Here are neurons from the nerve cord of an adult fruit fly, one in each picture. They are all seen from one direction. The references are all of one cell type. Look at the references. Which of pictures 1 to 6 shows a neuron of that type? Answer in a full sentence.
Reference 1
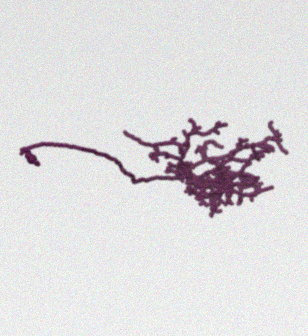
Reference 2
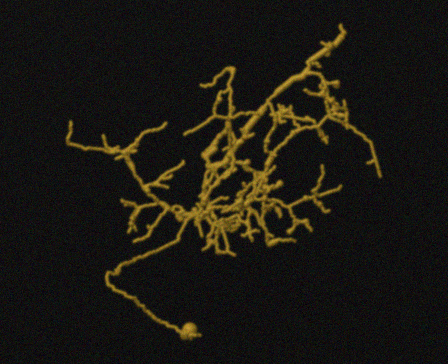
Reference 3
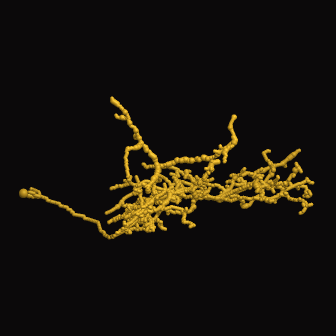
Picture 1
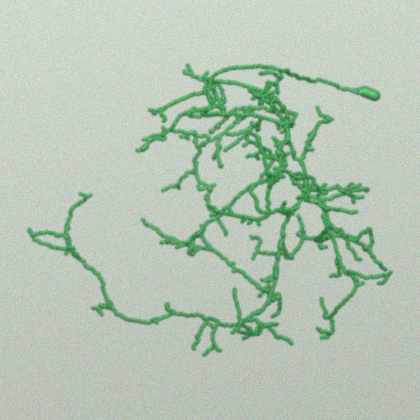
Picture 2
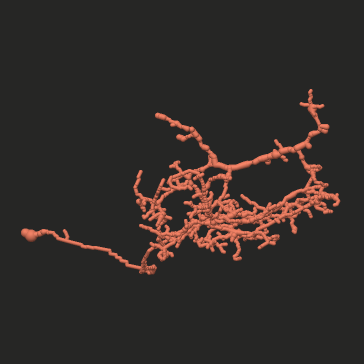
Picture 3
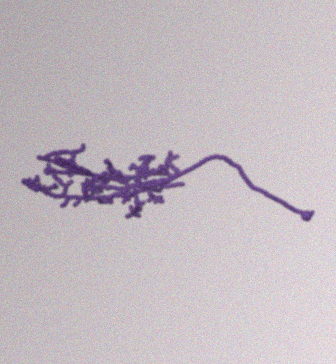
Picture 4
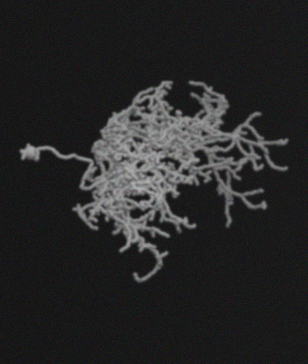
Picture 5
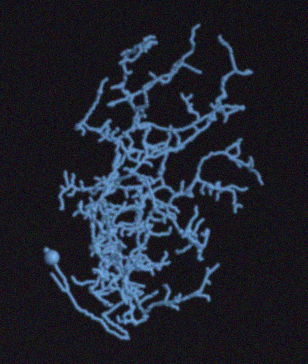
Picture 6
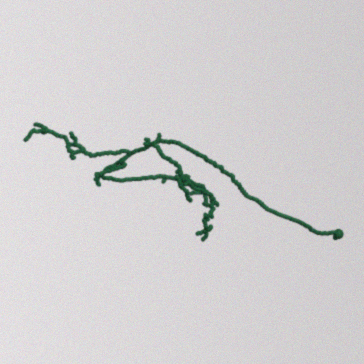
Picture 2 shows a neuron of the same cell type.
